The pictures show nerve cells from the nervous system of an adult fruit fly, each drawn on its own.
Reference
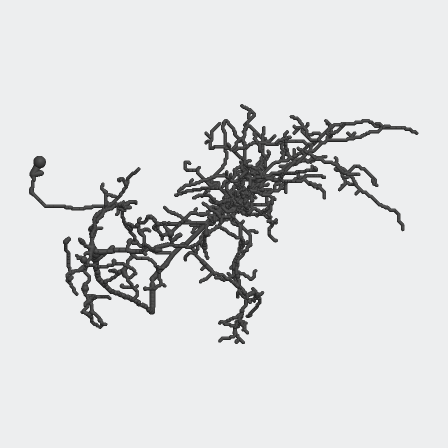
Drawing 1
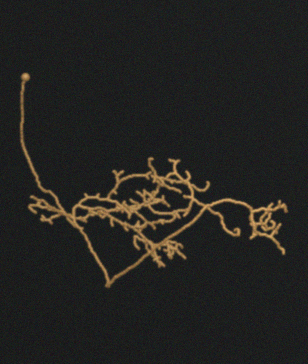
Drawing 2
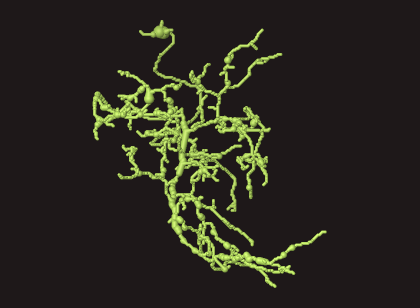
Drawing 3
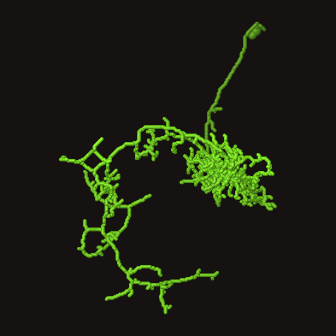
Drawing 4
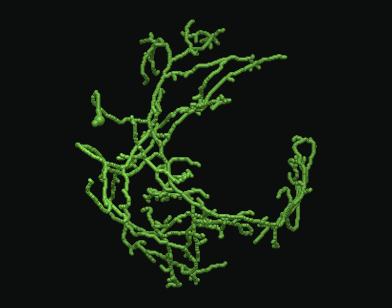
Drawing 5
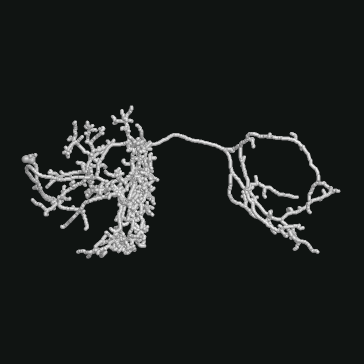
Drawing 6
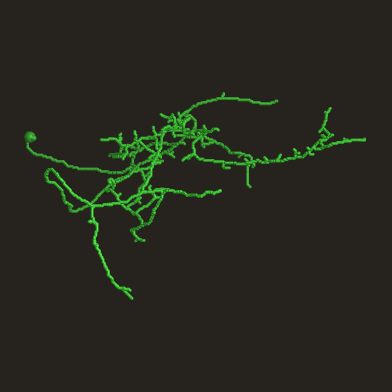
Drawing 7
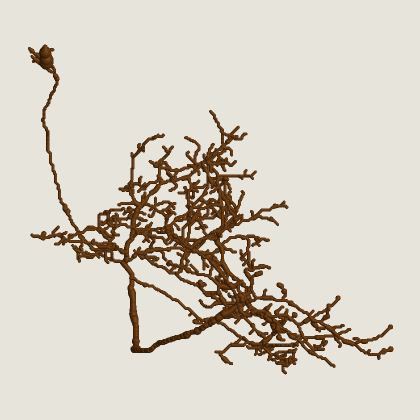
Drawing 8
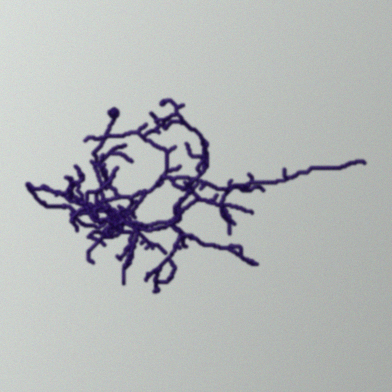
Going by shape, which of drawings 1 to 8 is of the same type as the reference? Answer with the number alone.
7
